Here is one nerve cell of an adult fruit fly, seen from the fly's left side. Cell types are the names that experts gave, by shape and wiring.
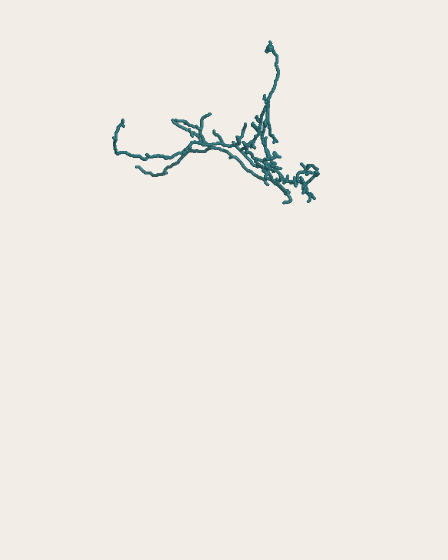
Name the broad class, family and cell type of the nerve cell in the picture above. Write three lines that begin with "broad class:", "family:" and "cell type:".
broad class: central-brain intrinsic neuron
family: hemilineage CLp1
cell type: CL172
